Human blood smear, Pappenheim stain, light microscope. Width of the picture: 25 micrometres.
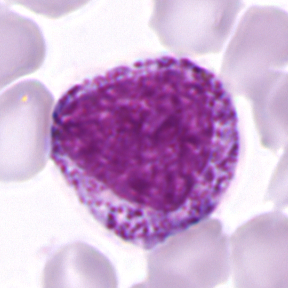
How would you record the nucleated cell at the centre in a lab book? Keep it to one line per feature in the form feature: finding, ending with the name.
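Size: about 17 micrometres across
Nucleus: off-centre, toward the upper left
Cytoplasm: broadest band along the lower and right edges
Granules: dark purple, crowding the cytoplasm
Between granules: pale pinkish-lilac
Name: myelocyte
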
